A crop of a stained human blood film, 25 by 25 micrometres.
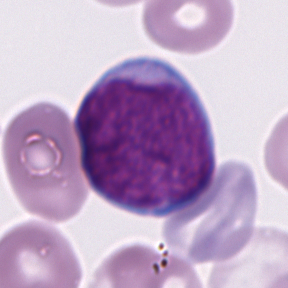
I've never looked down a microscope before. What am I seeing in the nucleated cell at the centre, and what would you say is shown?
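The cytoplasm's rim is widest up at the top, and the surface has no projections anywhere. Chromatin's finely stippled, not coarsely clumped, and there aren't any granules in the cytoplasm. So, a myeloblast.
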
